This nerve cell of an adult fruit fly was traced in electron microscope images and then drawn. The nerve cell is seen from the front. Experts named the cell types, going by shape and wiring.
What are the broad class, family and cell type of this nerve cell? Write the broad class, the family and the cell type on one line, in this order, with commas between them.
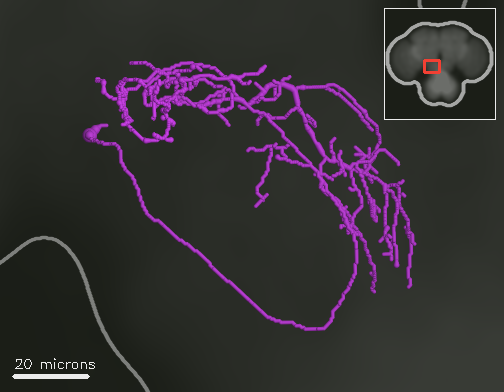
central-brain intrinsic neuron, hemilineage LB3, GNG440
